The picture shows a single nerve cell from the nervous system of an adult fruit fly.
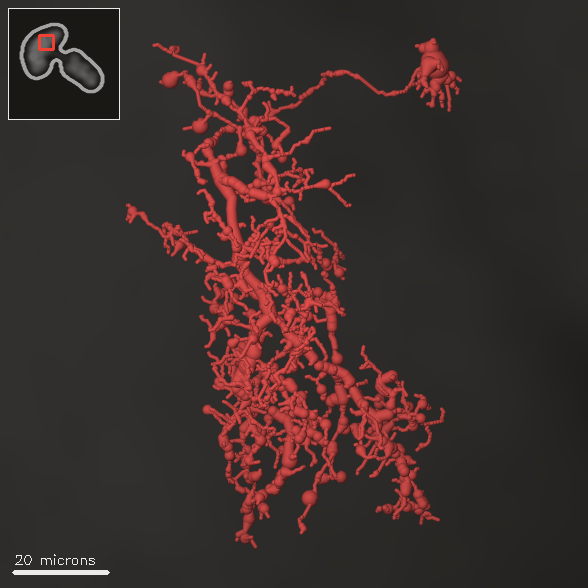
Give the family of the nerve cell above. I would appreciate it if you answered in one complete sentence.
The family classification of the nerve cell is hemilineage WEDa1.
